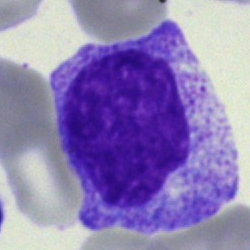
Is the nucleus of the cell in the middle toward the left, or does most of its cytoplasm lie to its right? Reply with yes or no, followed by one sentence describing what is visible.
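Yes. The nucleus lies off-centre toward the left of the cell.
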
